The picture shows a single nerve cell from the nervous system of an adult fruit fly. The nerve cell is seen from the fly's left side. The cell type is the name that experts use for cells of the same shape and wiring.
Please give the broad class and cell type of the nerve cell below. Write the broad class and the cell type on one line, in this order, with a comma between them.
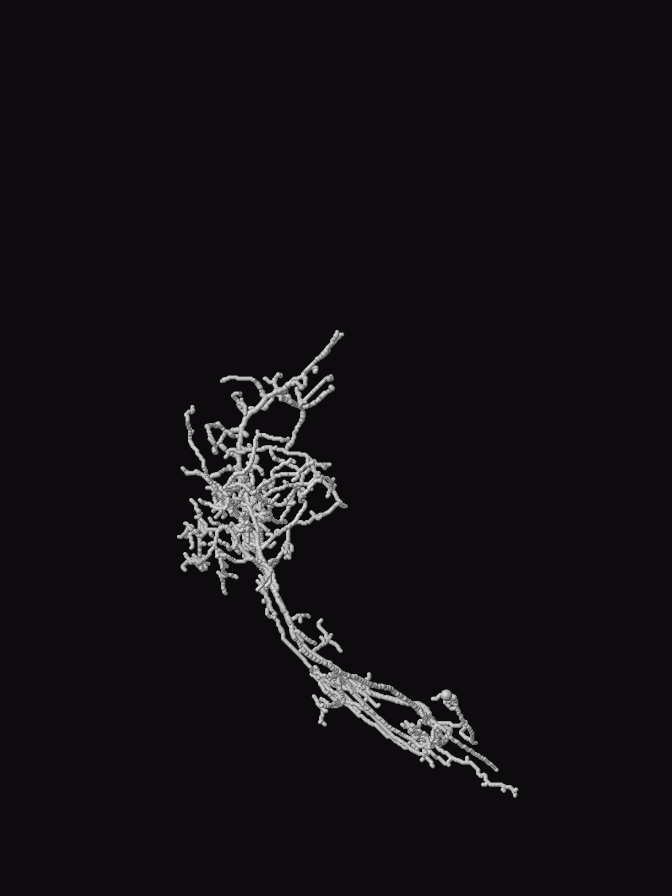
central-brain intrinsic neuron, AVLP608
